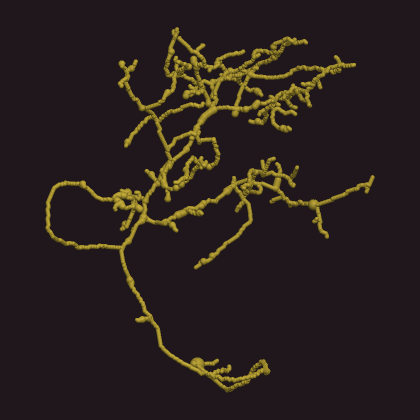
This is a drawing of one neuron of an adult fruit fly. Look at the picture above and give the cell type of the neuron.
IN03A062_e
